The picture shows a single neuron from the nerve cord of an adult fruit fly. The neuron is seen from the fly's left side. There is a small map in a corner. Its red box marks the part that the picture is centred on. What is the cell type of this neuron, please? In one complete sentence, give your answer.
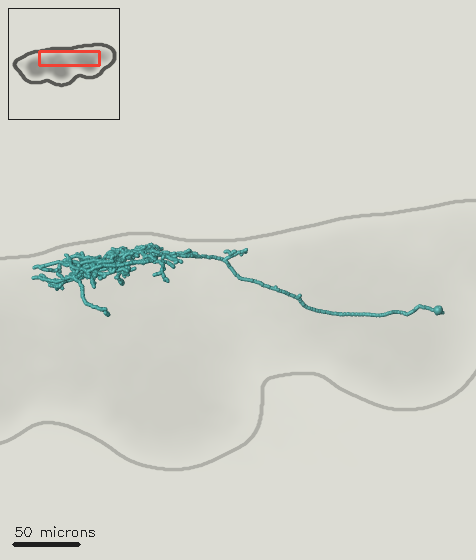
As a matter of cell type, the neuron is IN06B066.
